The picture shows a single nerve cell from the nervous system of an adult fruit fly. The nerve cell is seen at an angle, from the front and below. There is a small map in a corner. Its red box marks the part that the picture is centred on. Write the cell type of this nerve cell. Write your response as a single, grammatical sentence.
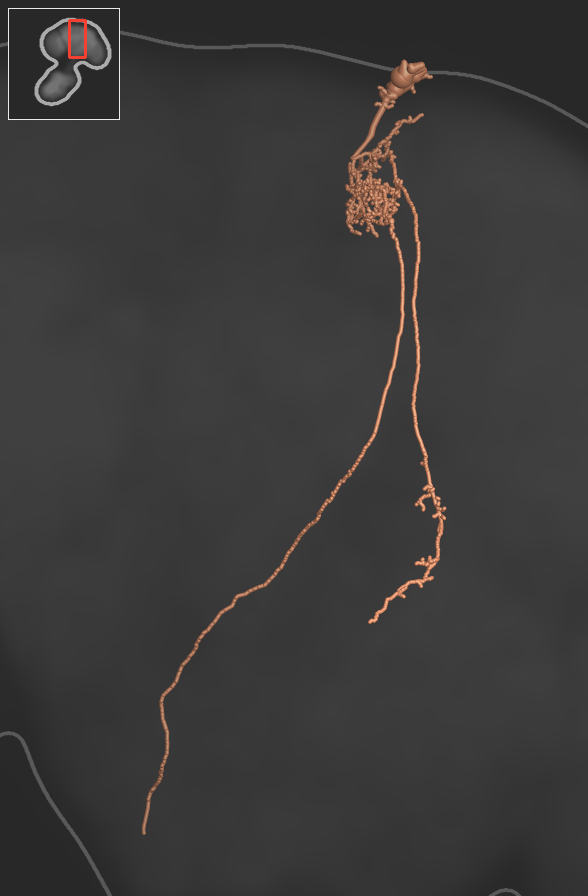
This particular nerve cell has the cell type IPC.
